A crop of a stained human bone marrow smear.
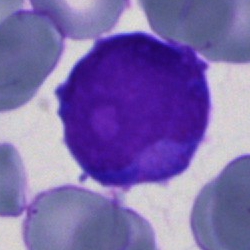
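Blast, the cell in the middle: the nucleus here takes up almost the whole cell. Its chromatin, stained dark purple, looks fine and evenly spread. Just left of the centre of the nucleus, a paler rounded area seems to lie. And along parts of this blast's edge, small blunt bumps stick out.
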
